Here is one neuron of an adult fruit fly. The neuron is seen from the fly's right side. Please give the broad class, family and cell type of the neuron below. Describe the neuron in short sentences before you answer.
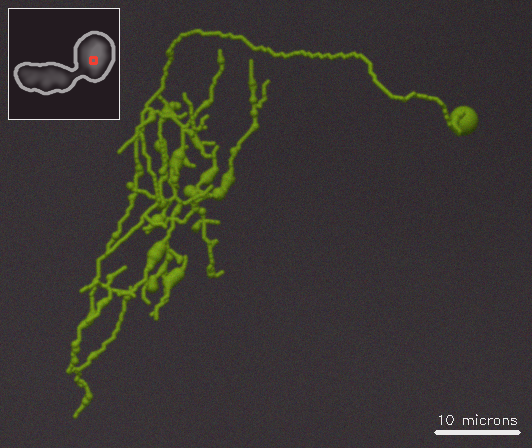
The cell body is at the upper right of the picture. By the scale bar it is about 50 microns wide in this view. The picture shows dozens of branch ends. It is an optic-lobe intrinsic neuron. The family is Cm. Its cell type is Cm6.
